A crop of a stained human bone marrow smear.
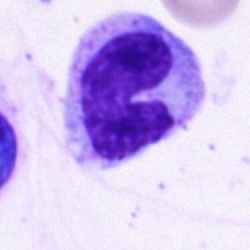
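Band neutrophil, the cell at centre. Its nucleus is indented on the right, giving a kidney or C shape, and its chromatin is dark purple and coarsely clumped. The rim of cytoplasm is widest on the right, beside the nuclear notch, and fine pinkish-purple granules are scattered through the cytoplasm.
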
